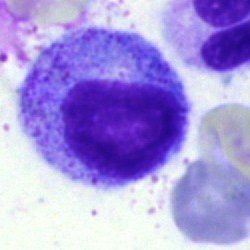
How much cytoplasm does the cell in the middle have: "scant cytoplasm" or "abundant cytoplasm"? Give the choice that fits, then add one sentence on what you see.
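Abundant cytoplasm. The cytoplasm is plentiful and widest on the left and upper side of the nucleus.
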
